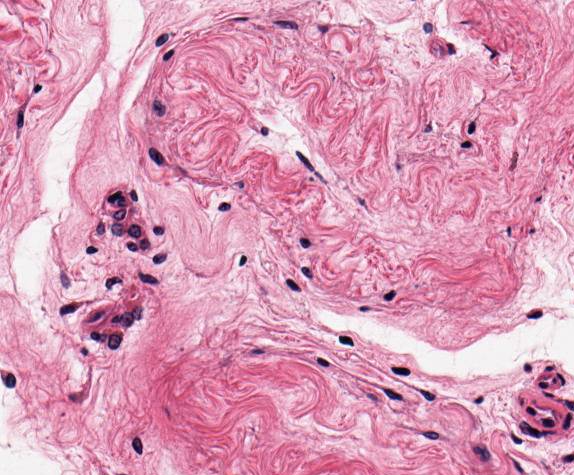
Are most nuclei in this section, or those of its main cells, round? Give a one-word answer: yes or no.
No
